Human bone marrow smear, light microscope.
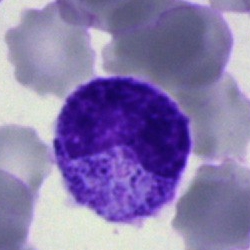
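Metamyelocyte, the central cell of a stained human bone marrow smear seen by light microscopy. The outline is round, and the margin shows no surface projections. A dense dark purple region fills roughly the upper two-thirds of the cell. Dark purple specks are scattered through the paler lower zone.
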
